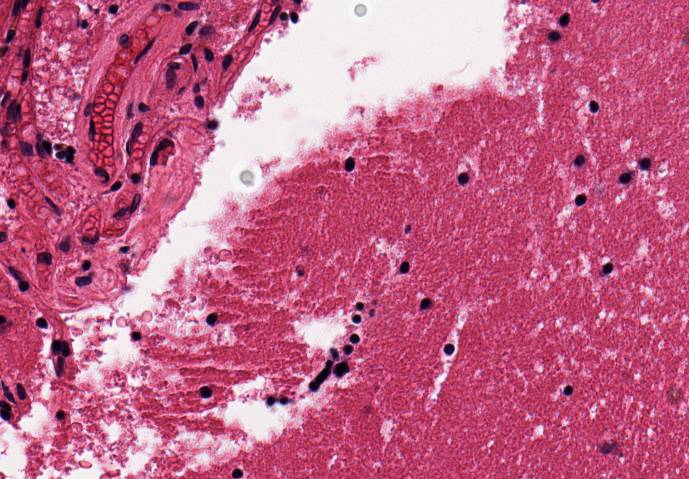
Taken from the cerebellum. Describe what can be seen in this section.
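Right and lower field: fine, granular-fibrillar pink matrix. Small, round, dark-staining nuclei scattered singly and sparsely within it, without a distinct rim of cytoplasm. Upper left: vessel packed with red blood cells, set in wavy fibrous tissue.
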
